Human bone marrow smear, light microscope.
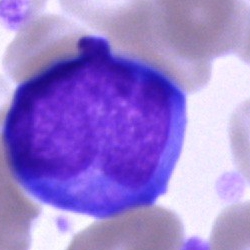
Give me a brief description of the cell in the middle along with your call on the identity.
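First, the outline: a small rounded bleb protrudes from the top edge. Second, the nucleus: notched at its lower edge, giving a two-lobed look, and filling most of the cell with only a narrow rim of cytoplasm. Third, the chromatin: finely stippled, not coarsely clumped. Name: blast.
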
